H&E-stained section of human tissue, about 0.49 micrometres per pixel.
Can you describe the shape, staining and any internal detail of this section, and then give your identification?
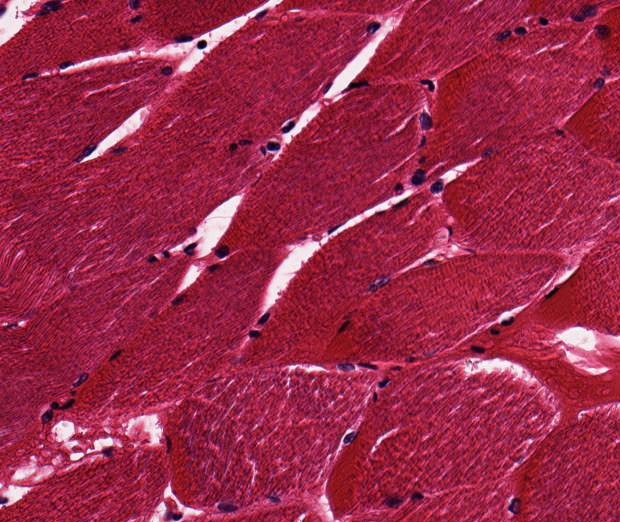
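You'll notice the dark nuclei sit at the edges of the muscle fibres, not inside them, and they're small and flattened, long axis running along the fibres. The fibre cytoplasm stains deep red, finely streaked lengthwise, and there's only scant connective tissue between fibres. So, skeletal muscle.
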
